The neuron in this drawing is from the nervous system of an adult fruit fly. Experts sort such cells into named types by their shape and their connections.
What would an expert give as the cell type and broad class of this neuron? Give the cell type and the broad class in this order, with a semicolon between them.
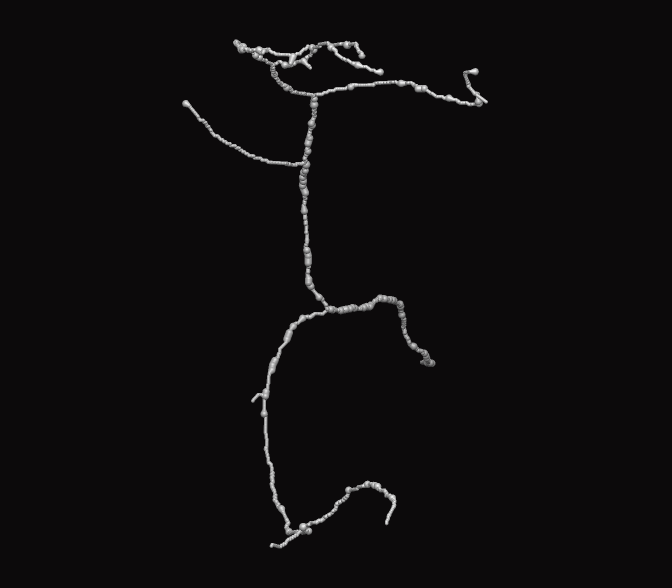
SNxx26; sensory neuron entering the nerve cord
